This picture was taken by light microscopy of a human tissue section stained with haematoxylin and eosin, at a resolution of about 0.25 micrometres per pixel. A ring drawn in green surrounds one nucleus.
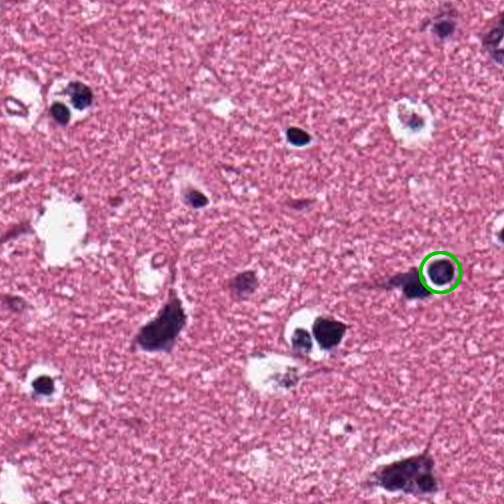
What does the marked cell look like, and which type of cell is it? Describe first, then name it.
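The nucleus is round with a smooth outline and is stained dark and evenly throughout. It sits directly against the right side of a larger, darker, angular cell body that tapers off toward the left. Its nucleus is smaller than the large dark cell bodies elsewhere in the field. This is an oligodendrocyte.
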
